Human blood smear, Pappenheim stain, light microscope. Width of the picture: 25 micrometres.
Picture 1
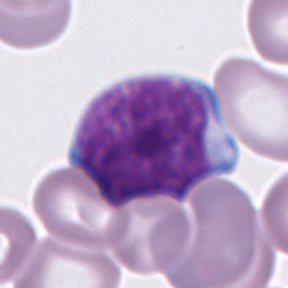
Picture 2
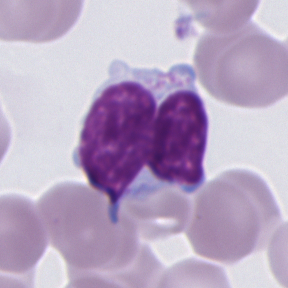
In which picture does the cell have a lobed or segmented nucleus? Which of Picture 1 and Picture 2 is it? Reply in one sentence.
Separate lobes make up the nucleus of the cell in Picture 2.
